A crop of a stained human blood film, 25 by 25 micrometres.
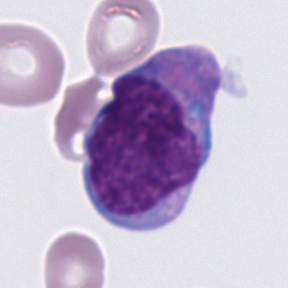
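Atypical promyelocyte, the nucleated cell at the centre of a stained peripheral blood smear. A large nucleus fills most of the cell and sits toward the lower left. No distinct nucleolus stands out within it. The cytoplasm shows no clear vacuoles. A small pale fragment projects from the upper right edge of the cell.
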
